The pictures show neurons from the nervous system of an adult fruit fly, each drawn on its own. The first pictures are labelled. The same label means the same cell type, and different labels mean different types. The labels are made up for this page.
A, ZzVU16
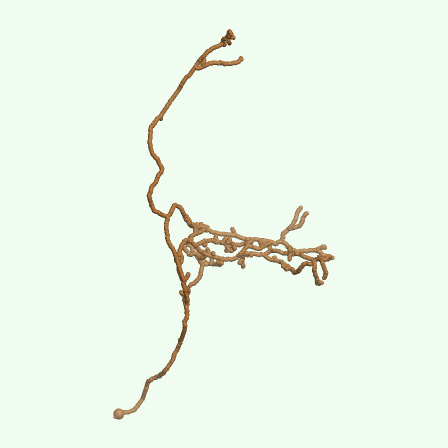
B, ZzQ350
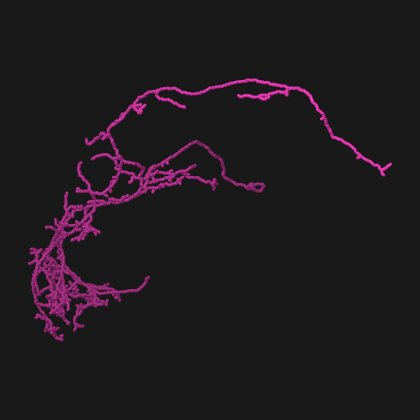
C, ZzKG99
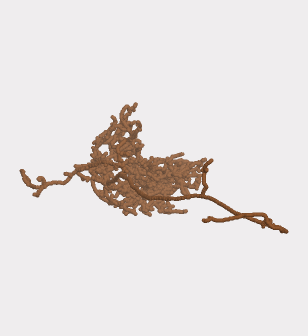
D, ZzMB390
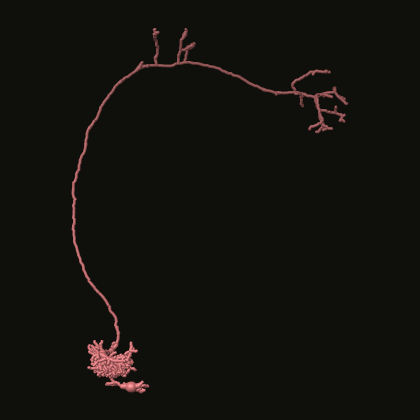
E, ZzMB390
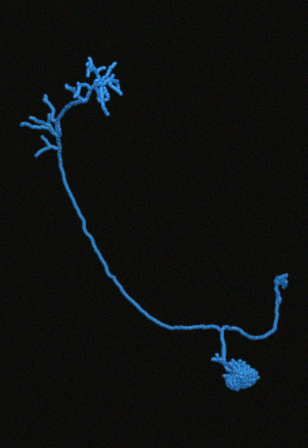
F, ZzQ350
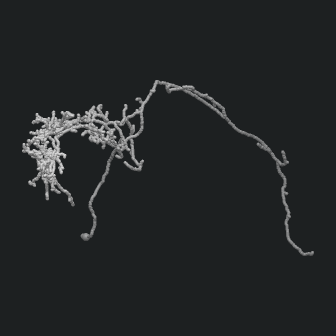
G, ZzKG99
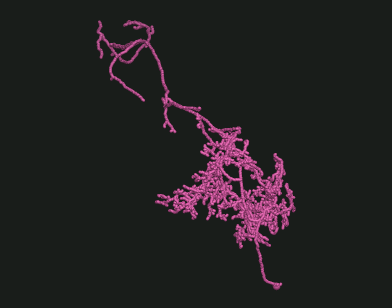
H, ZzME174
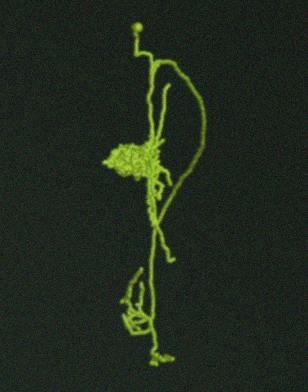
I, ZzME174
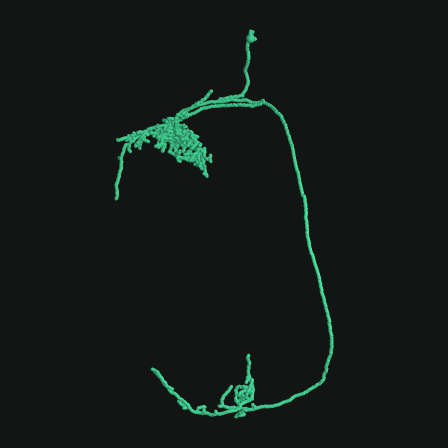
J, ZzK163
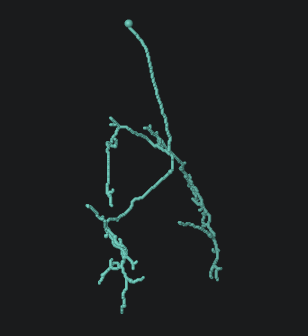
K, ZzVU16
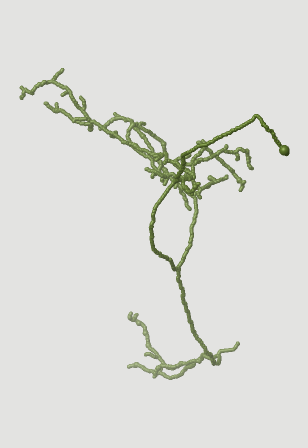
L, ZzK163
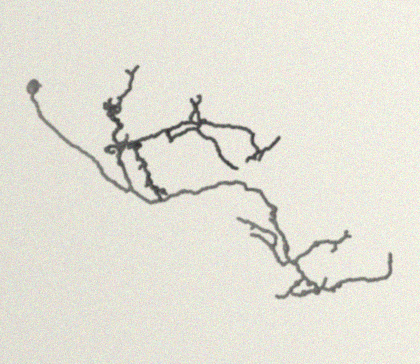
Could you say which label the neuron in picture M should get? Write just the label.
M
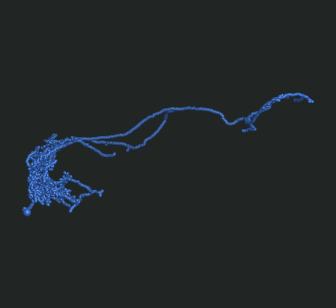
ZzKG99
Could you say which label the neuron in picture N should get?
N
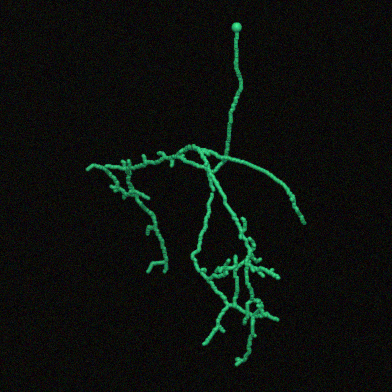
ZzK163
